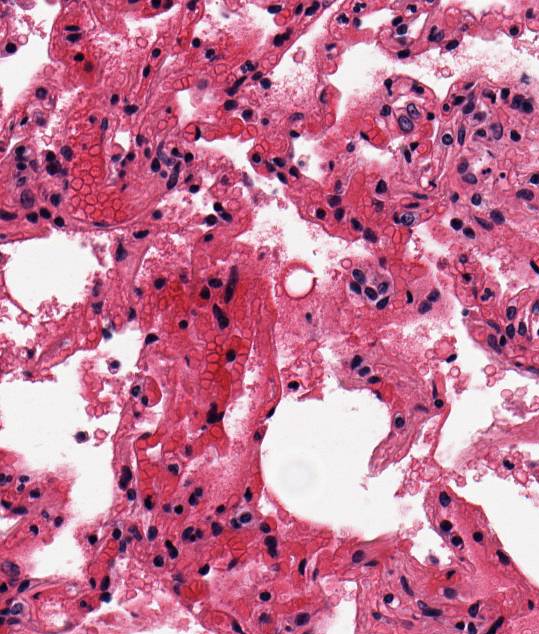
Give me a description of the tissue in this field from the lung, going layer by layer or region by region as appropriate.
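Packed red blood cells appear here as outlined round discs with paler centres. Loose red blood cells also lie free within some of the spaces, for instance near the left and right edges. Small, dark nuclei, round to oval, lie mostly within the septa. The field contains no glands, fat cells or muscle bundles.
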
